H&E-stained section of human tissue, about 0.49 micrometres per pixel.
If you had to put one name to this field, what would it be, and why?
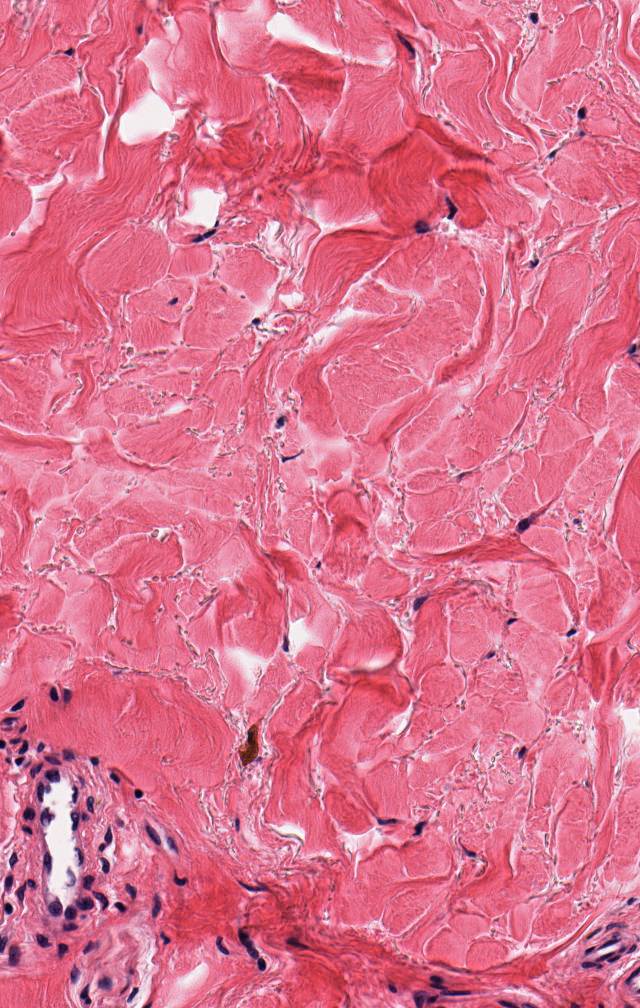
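Dermis. Thick, densely packed pink collagen bundles fill almost the whole field and run in many different directions. Cells are sparse: only a few small, dark, slender nuclei are scattered between the fibres.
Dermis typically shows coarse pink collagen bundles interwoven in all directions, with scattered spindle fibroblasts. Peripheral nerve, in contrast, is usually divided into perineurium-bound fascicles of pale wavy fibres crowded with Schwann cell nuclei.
Multidirectional bundles with sparse nuclei fit the former. No epithelium. No fat cells.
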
